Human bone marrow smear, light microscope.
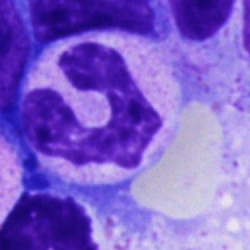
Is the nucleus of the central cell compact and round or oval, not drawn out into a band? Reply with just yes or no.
No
